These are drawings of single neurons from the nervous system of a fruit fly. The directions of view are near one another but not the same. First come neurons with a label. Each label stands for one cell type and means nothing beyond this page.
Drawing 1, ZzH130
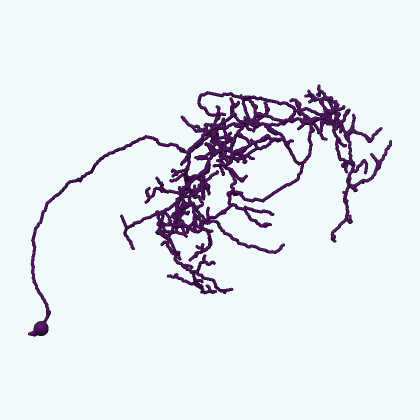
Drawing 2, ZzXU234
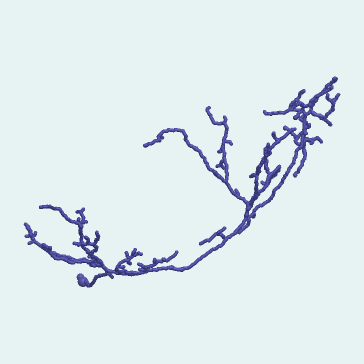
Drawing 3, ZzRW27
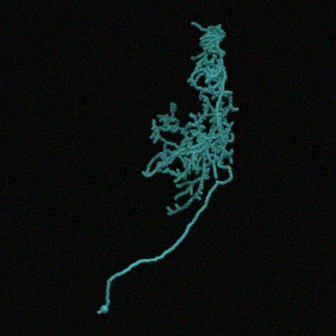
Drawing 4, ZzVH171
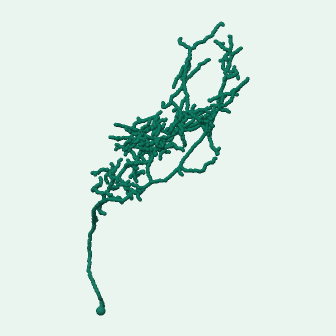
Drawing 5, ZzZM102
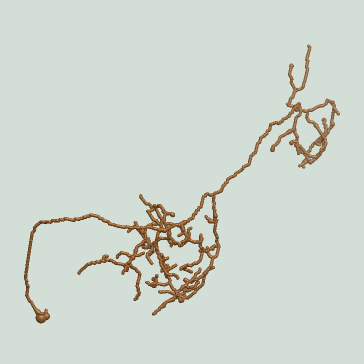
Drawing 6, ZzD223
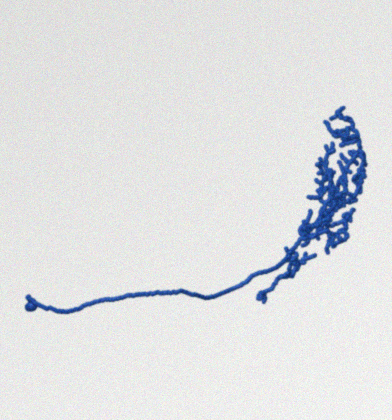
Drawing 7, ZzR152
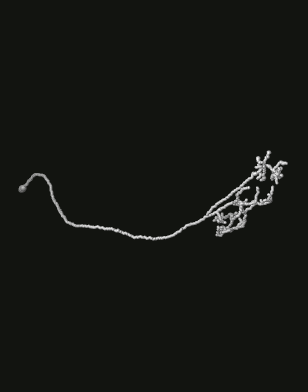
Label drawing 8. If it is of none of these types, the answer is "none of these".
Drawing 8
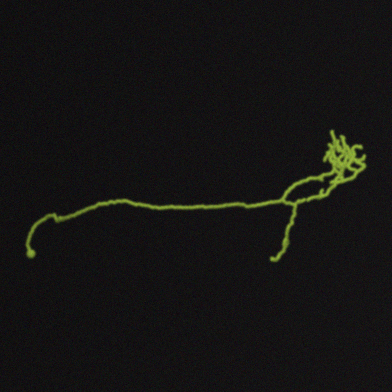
none of these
